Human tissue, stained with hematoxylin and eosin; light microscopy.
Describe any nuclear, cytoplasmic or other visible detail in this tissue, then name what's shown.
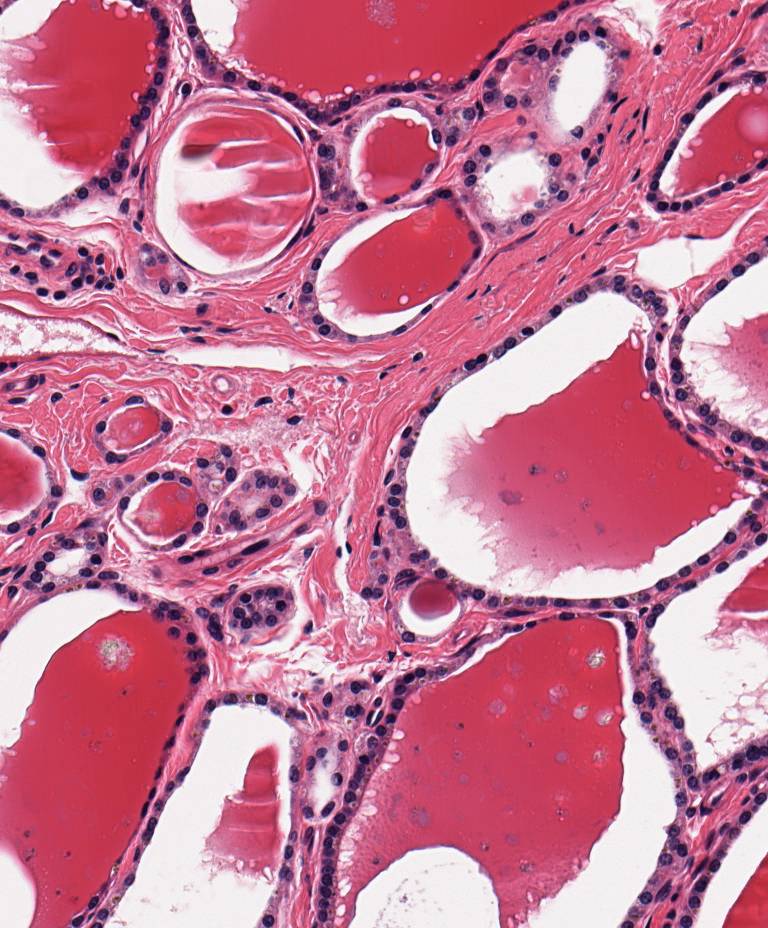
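Closed follicles, widely varying in size: largest at the edges, smaller ones clustered centre-left. Single lining layer of flattened to low cuboidal cells with small, round, dark nuclei. Lumens filled with homogeneous pink colloid. Tissue: thyroid.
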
